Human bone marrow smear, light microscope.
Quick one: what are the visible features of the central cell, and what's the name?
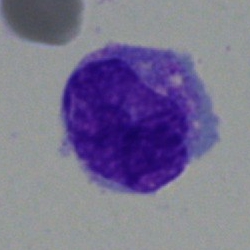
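Here the nucleus is large, filling most of the cell. It sits toward the left, which leaves most of the cytoplasm on the right. Its chromatin is dark purple and mottled rather than smooth. At the upper right, a few small pale spots lie in the cytoplasm. The cell is a monocyte.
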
